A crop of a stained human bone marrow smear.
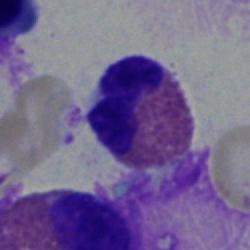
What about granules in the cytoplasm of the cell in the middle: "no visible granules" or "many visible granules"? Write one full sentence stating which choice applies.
Its cytoplasm contains many granules that can be seen.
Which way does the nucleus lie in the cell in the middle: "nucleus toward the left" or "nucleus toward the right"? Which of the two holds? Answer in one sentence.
Toward the left side of the cell sits its nucleus.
